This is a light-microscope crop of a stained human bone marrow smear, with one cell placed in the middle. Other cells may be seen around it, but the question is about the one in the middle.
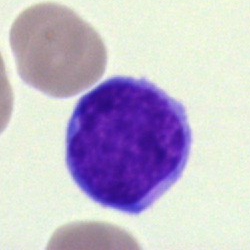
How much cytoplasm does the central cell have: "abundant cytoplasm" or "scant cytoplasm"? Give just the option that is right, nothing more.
Scant cytoplasm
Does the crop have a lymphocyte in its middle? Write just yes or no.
yes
